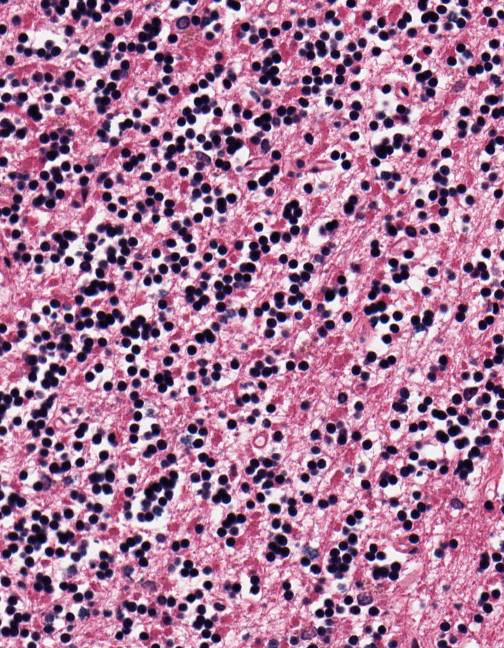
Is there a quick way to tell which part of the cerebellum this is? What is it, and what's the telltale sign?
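The field shows the granular layer. Small round cells crowd the whole field, with no layers or organised units, and most nuclei are small, round and uniformly dark purple-black.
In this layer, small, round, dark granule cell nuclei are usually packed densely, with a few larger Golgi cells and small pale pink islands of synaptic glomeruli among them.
Larger, paler bluish-grey nuclei are few and scattered, and the pink material between the cell groups is a fine fibrillary meshwork.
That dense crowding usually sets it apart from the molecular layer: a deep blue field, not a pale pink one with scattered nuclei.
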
